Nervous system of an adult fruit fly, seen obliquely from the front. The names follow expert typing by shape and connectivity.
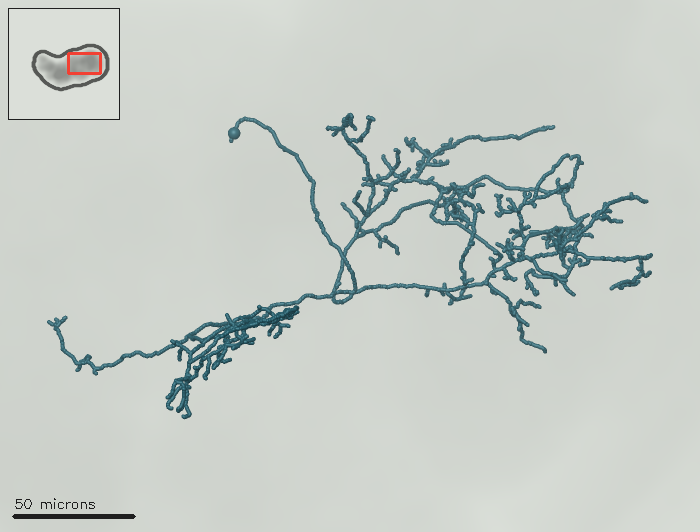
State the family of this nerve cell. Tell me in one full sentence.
The nerve cell is part of the family known as hemilineage VLPp2.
